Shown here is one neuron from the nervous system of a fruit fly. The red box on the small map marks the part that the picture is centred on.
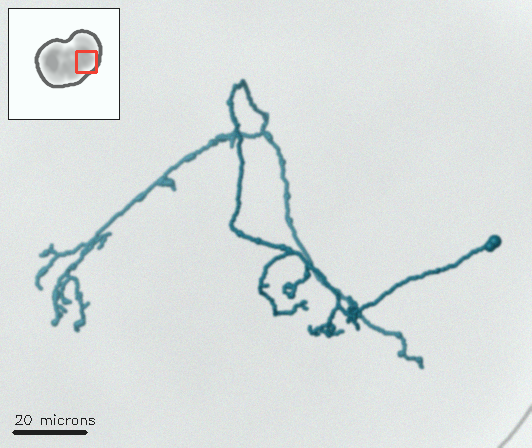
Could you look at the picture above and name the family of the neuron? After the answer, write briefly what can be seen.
The name of its family is class Kenyon Cell. This is a central-brain intrinsic neuron. The cell body is on the right of the picture. From left to right in the picture it spans about 130 microns.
